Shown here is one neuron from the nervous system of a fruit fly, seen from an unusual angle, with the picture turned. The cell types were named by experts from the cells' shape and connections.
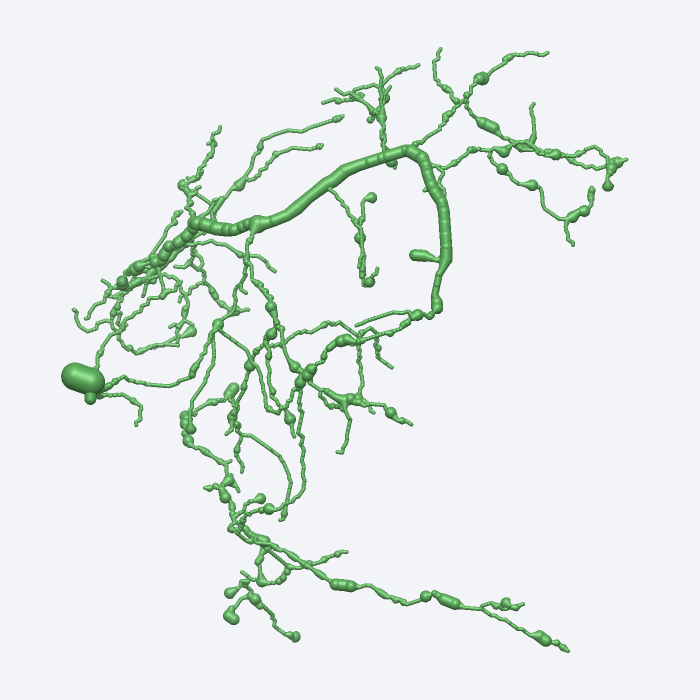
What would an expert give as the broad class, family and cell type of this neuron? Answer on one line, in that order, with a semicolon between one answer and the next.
nerve-cord intrinsic neuron; hemilineage 16B; IN16B064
